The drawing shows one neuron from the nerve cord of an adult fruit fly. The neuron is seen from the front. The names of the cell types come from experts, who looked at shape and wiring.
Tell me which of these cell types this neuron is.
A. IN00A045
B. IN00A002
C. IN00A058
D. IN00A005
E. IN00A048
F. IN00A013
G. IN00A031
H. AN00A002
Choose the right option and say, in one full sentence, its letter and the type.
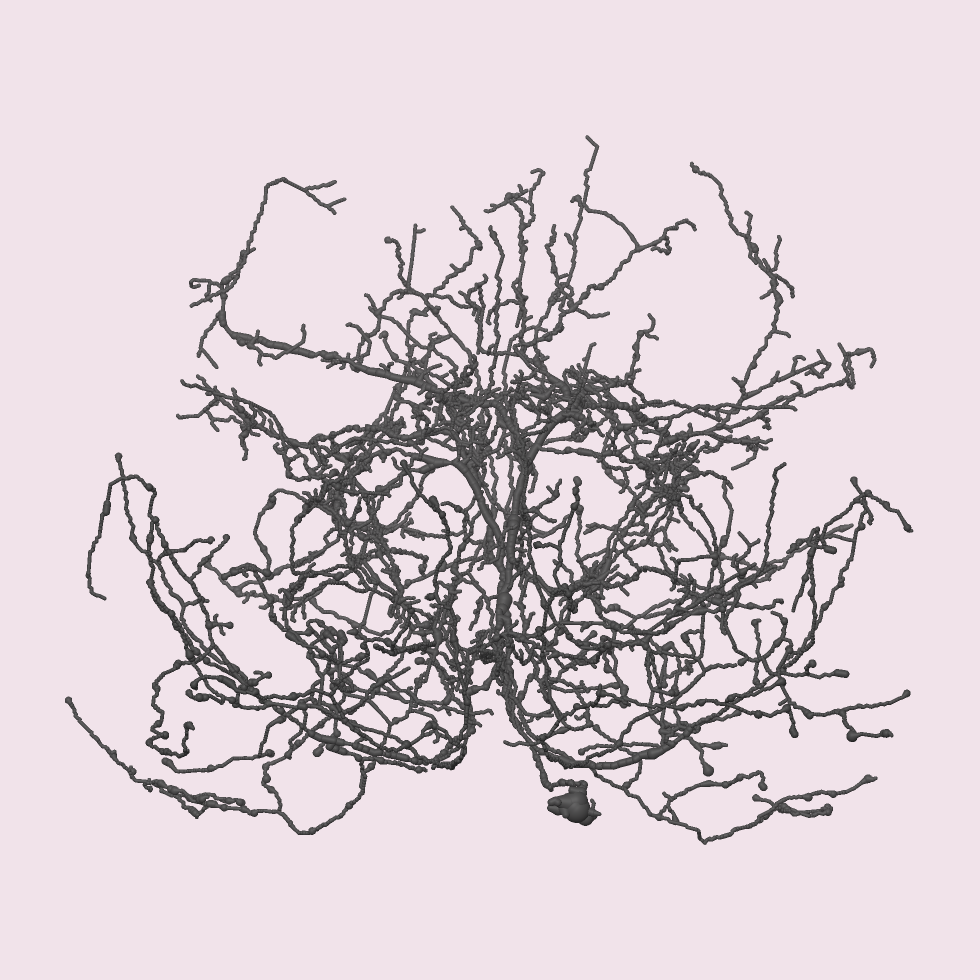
Identified by cell type, the neuron is IN00A002 from option B.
